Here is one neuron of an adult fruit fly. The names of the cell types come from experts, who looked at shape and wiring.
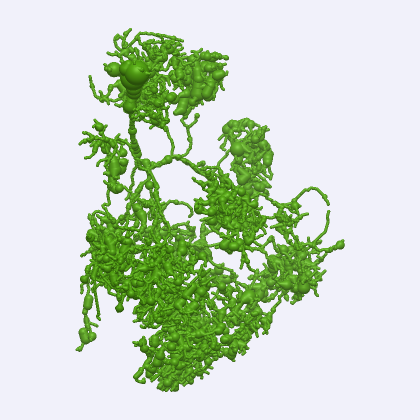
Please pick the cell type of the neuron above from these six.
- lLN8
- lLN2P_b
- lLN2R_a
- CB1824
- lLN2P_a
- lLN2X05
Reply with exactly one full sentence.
The neuron is of cell type lLN2P_a.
